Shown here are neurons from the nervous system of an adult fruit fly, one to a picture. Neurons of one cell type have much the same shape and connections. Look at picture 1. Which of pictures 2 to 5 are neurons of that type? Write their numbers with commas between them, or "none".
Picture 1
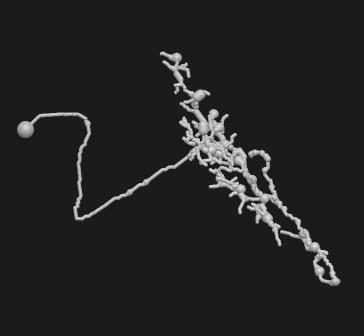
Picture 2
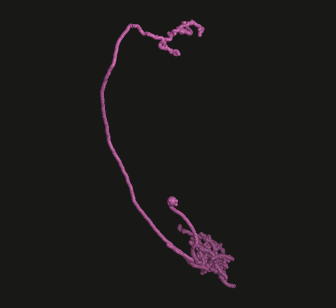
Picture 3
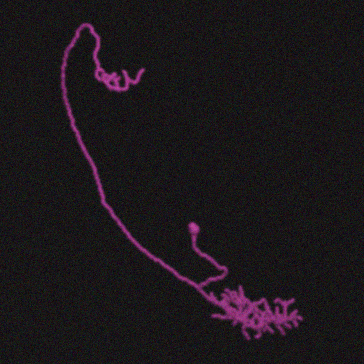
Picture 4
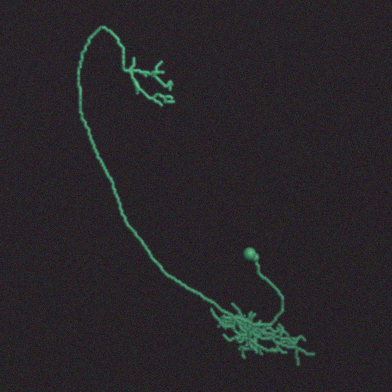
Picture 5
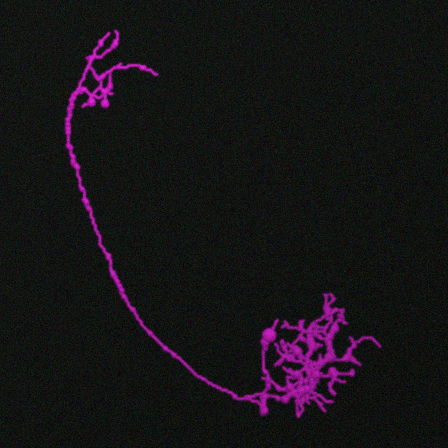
none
